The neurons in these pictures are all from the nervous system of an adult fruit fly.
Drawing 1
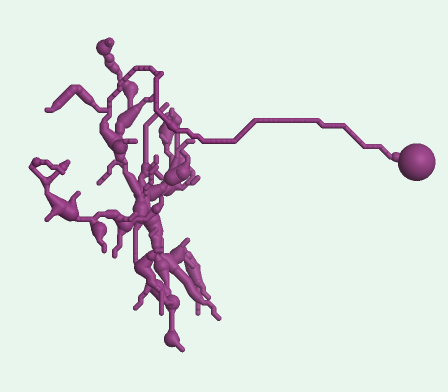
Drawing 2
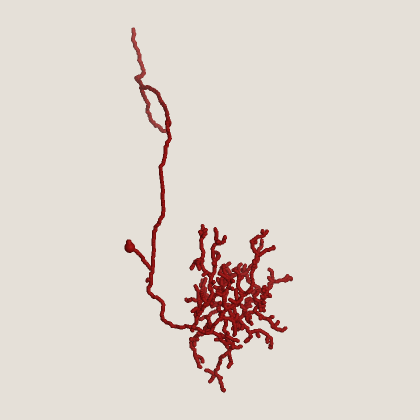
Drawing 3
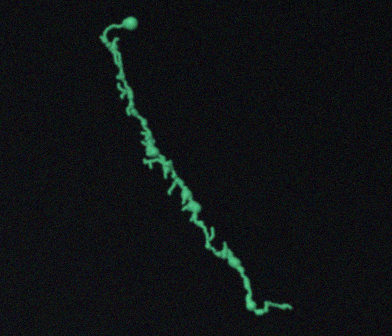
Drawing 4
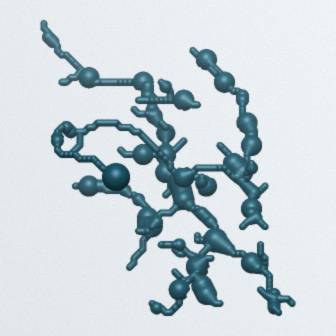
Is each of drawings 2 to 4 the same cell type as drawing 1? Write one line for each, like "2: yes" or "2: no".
2: no
3: no
4: yes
